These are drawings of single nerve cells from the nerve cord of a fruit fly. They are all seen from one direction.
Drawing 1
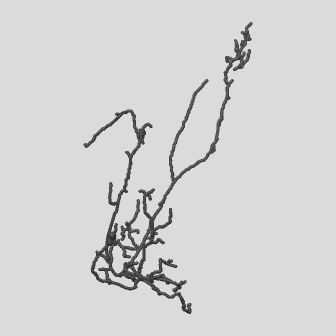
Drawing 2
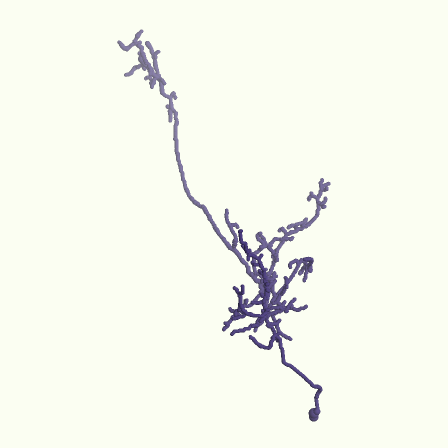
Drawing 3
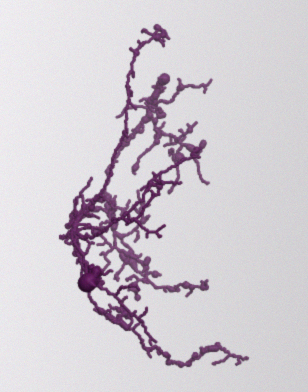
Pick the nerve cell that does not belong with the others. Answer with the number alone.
3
